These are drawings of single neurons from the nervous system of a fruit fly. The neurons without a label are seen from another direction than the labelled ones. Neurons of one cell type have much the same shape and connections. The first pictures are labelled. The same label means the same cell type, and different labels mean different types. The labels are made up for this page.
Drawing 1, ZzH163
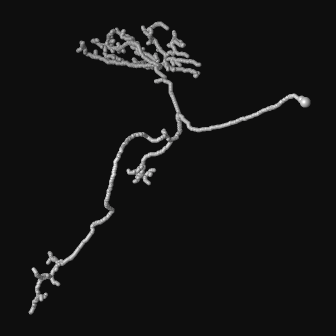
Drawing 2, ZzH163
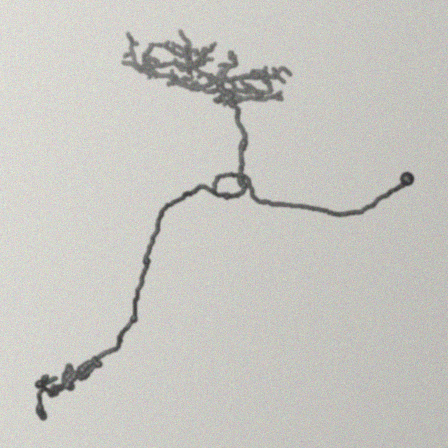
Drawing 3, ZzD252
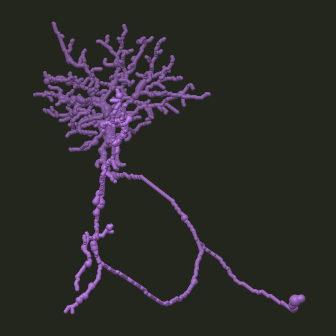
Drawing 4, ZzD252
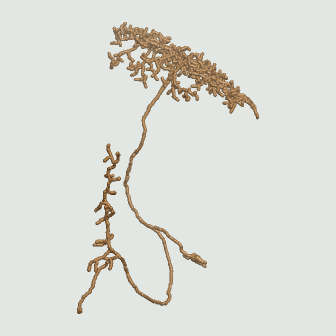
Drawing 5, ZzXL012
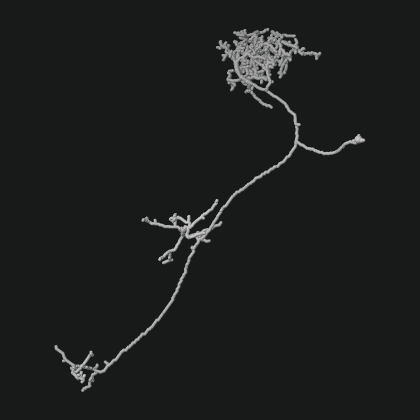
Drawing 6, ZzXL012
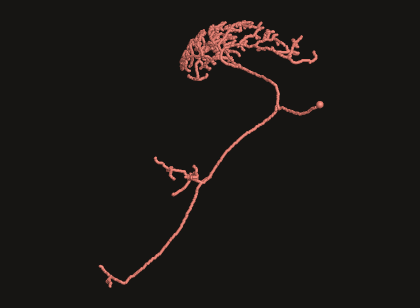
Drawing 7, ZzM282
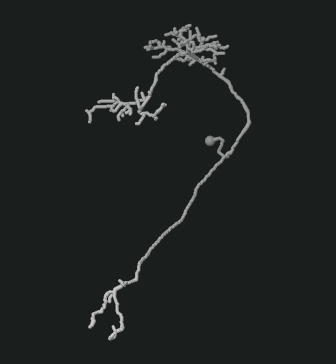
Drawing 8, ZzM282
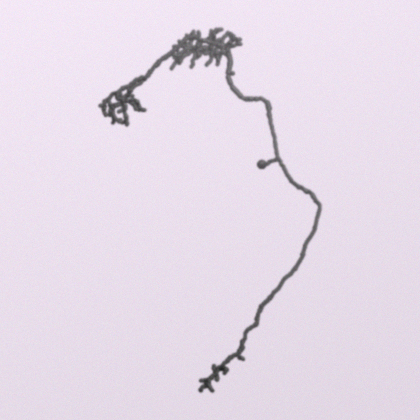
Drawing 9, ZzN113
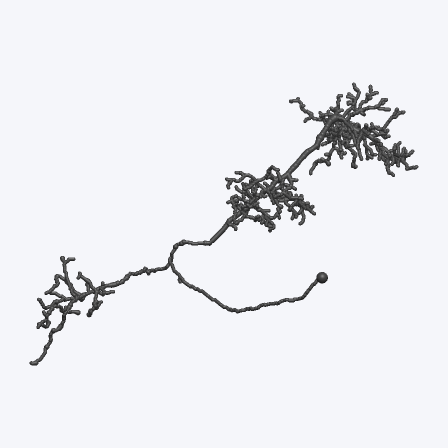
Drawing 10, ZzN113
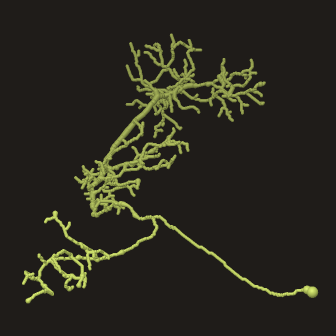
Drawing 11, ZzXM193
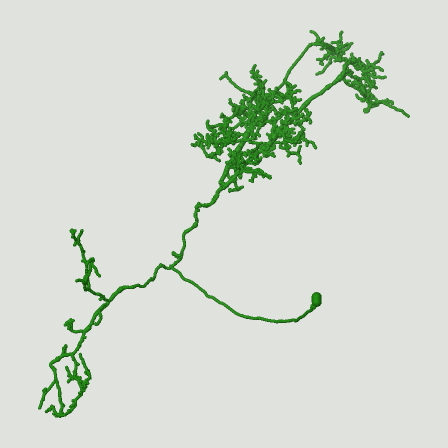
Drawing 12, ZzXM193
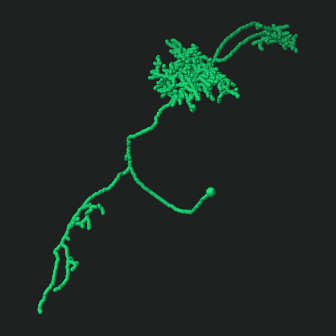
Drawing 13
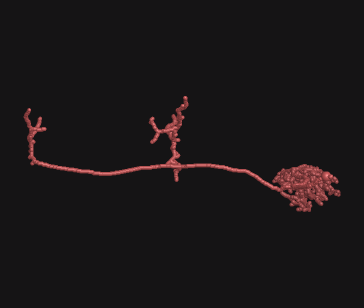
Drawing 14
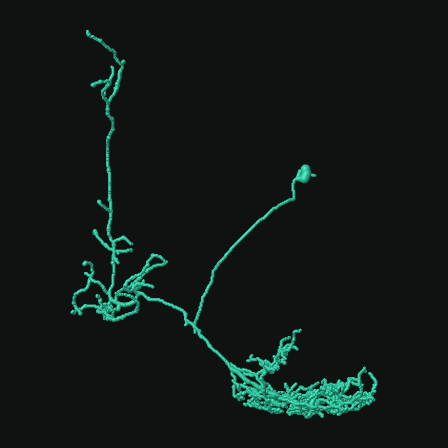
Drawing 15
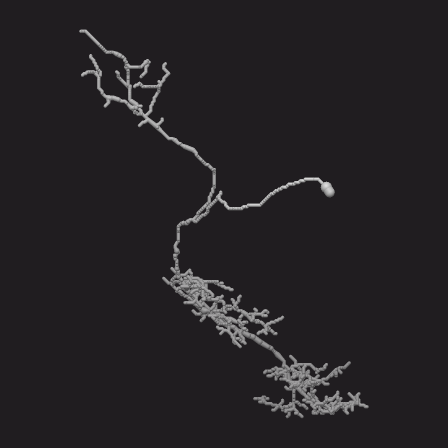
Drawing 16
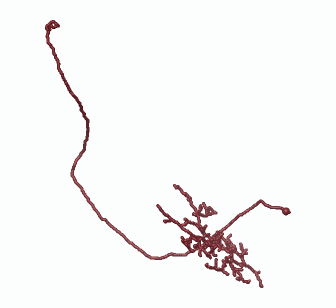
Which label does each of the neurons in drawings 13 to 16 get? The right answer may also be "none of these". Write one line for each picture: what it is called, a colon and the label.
13: ZzXL012
14: none of these
15: ZzN113
16: none of these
